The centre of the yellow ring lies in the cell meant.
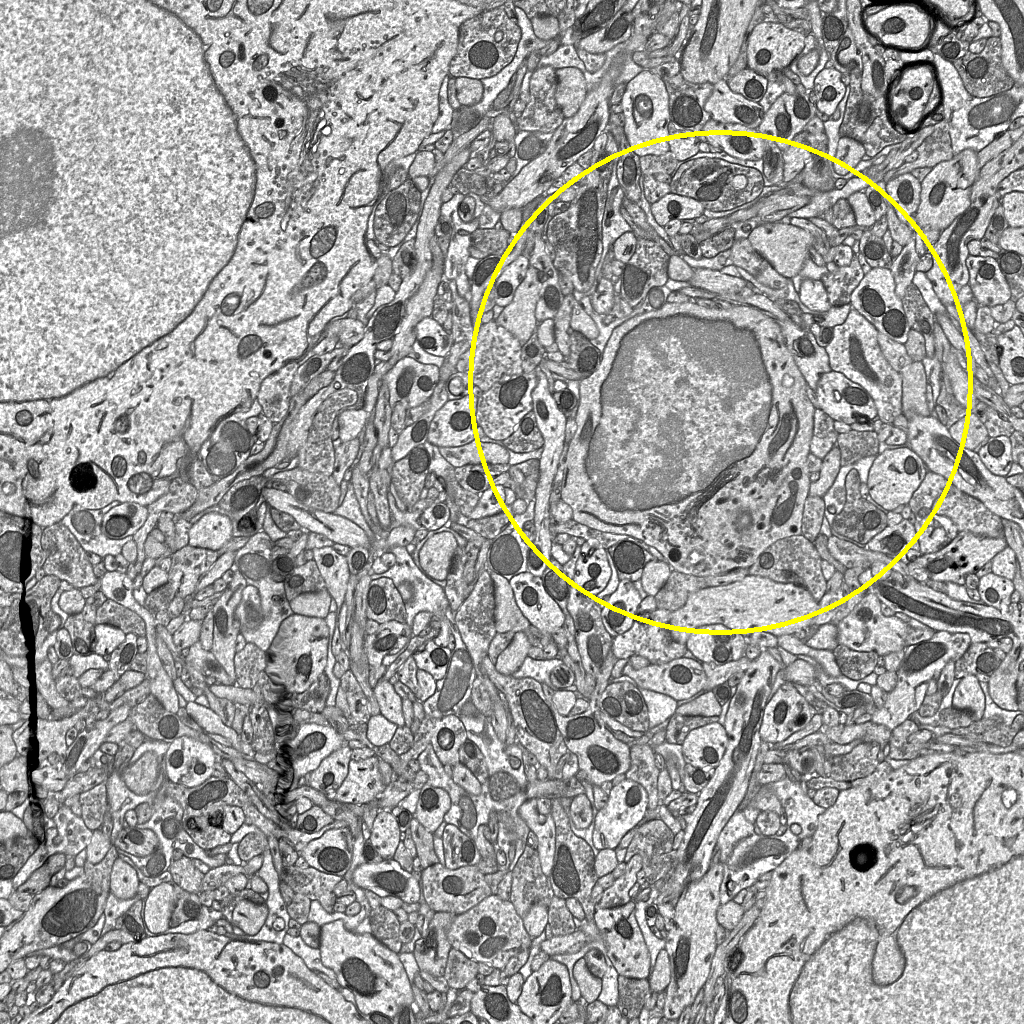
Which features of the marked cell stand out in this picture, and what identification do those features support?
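Scanning the nucleus, I can make out no distinct nucleolus. Below it, small dark granules are scattered through the cytoplasm. The cell body sits surrounded by neuropil, and no other cell body touches it. It is a microglial cell.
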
